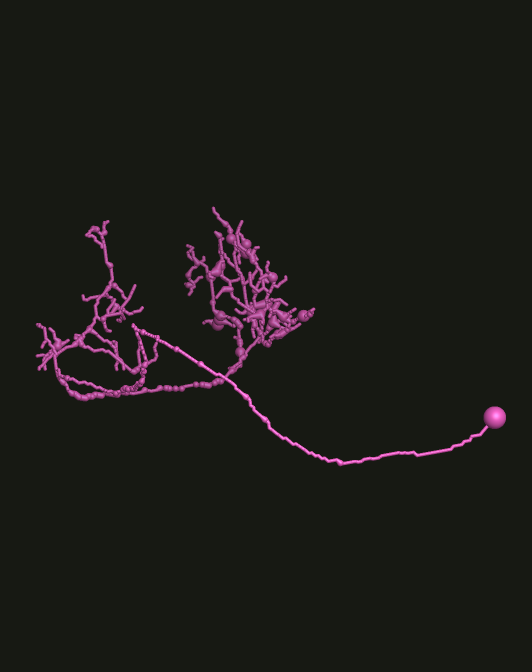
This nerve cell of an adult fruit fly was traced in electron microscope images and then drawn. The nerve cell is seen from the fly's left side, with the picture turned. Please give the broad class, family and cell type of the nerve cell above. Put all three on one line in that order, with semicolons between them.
central-brain intrinsic neuron; class CX; vDeltaG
